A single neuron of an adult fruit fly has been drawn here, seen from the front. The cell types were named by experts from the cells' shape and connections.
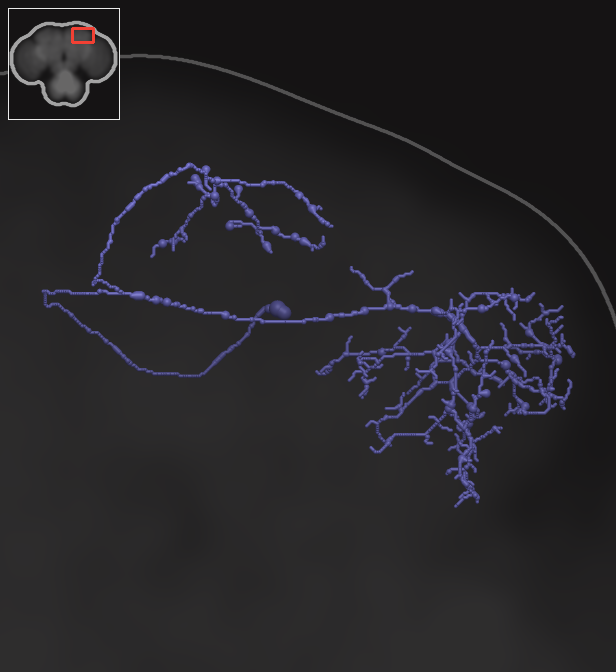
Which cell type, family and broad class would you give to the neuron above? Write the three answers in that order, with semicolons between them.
LHPV5c1_a; hemilineage DL1_dorsal; central-brain intrinsic neuron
